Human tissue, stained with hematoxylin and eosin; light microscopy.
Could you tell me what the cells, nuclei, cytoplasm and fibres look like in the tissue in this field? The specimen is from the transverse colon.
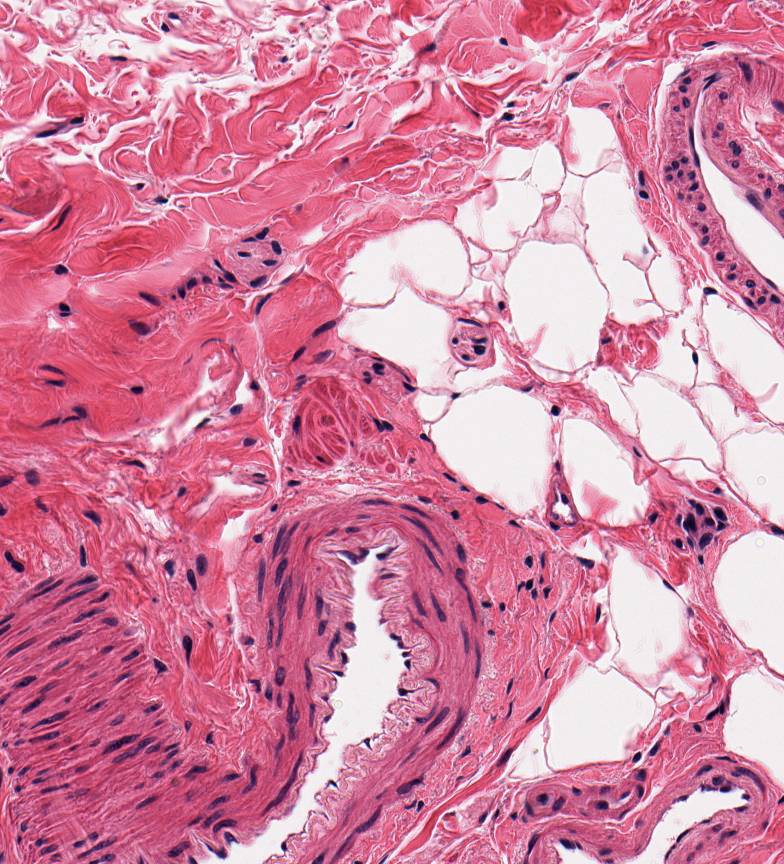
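Starting at the top, dense, wavy pink collagen bundles fill the upper part of the field. Over on the right middle I see adipocytes, each a large empty clear space with a thin pink rim. Lower down, the vessel in the lower centre has an inner surface that looks scalloped and wavy. The lower-left corner holds smooth muscle cells running in parallel, their nuclei elongated and cigar-shaped.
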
